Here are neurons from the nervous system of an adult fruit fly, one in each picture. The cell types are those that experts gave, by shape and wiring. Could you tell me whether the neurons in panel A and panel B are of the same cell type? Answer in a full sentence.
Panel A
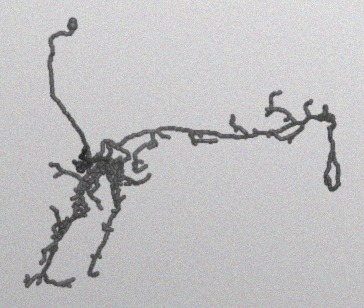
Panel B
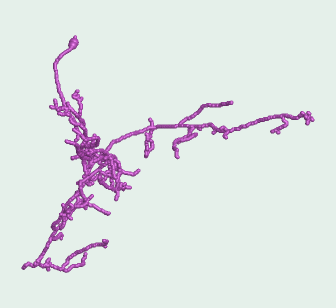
They are of the same cell type.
